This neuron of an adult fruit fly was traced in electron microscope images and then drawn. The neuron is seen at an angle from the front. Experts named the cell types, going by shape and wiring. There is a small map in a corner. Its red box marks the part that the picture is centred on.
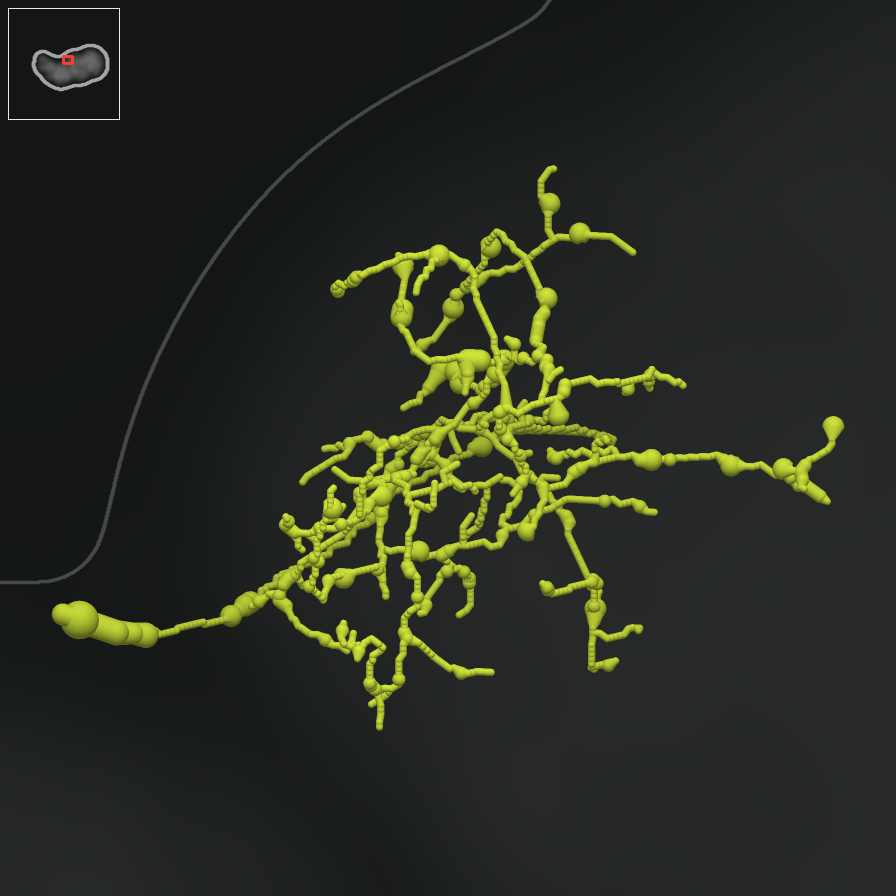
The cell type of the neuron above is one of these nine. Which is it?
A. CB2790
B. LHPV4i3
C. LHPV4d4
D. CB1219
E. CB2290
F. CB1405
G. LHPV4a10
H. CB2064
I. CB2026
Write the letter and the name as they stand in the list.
D. CB1219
